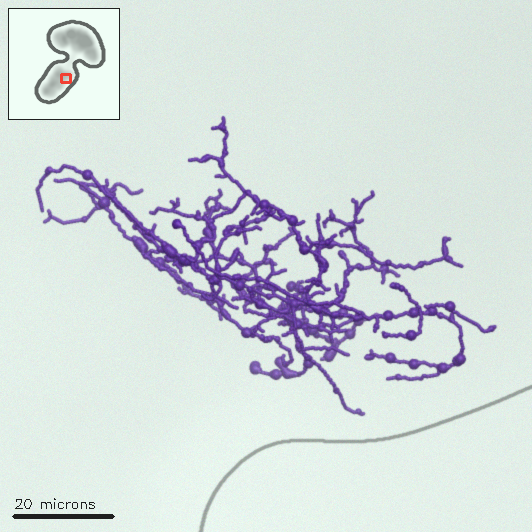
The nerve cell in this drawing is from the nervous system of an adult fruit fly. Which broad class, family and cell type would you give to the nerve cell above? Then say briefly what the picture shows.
This is a nerve-cord intrinsic neuron. Its family is hemilineage 01B. Its cell type is IN01B065. It is in the nerve cord and does not reach the brain. From left to right in the picture it spans about 95 microns. Dozens of branch ends can be seen.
